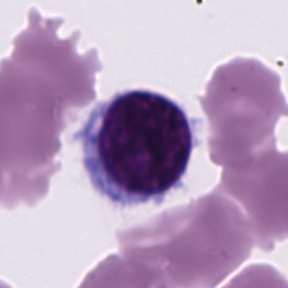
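Hairy cell in a stained smear of human peripheral blood. Fine hair-like projections extend from the cytoplasm around most of the cell's edge. The rim of cytoplasm is wider on the left side of the nucleus than on the right. The chromatin is dark purple and densely stained, and no nucleoli can be seen in the nucleus.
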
